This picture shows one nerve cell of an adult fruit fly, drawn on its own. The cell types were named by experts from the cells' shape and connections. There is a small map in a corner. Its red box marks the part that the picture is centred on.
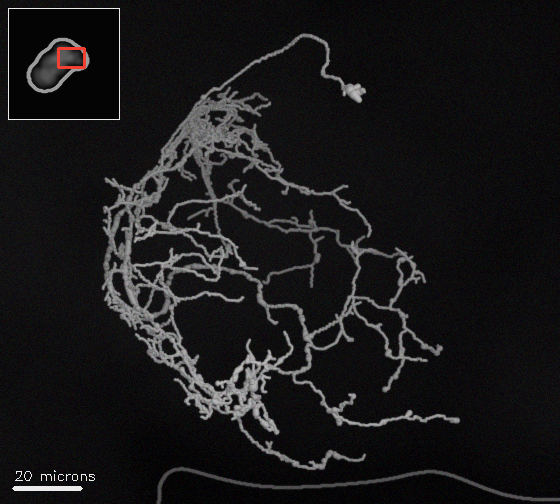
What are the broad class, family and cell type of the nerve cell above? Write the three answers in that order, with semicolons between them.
nerve-cord intrinsic neuron; hemilineage 01A; IN01A029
